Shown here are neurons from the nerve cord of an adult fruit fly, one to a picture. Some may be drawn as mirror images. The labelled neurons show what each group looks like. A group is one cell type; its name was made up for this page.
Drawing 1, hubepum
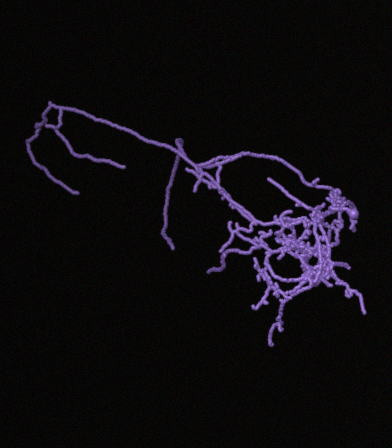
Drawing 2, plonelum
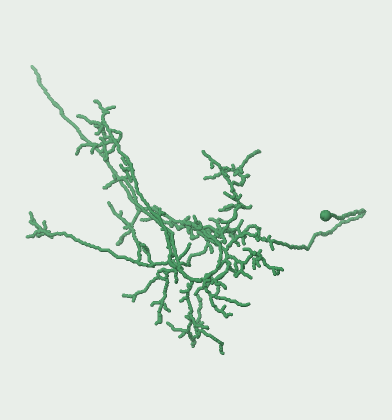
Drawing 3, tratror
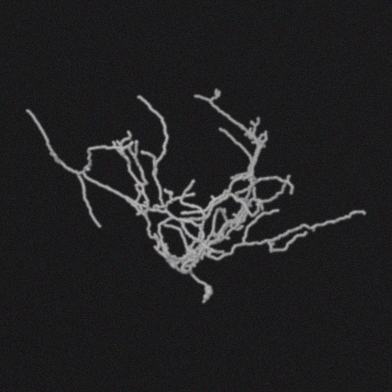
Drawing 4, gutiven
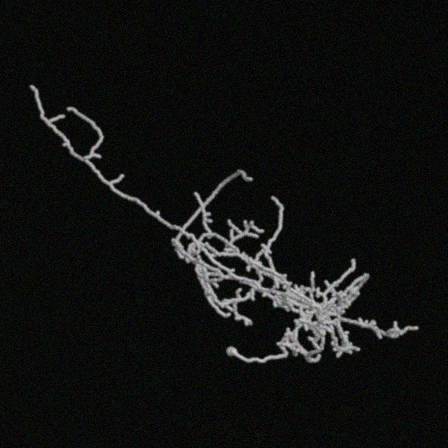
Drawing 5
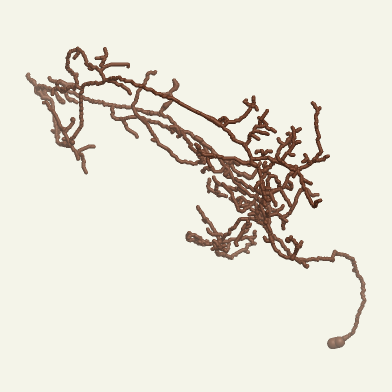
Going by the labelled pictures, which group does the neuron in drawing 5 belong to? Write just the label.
plonelum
